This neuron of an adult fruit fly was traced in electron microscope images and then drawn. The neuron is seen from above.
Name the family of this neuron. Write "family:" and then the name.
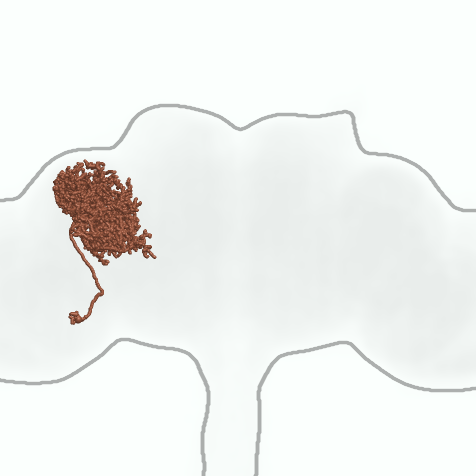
family: hemilineage VLPp1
